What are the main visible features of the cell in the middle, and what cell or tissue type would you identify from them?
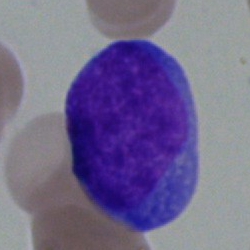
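The cell in the middle is oval, longer from top to bottom than from side to side. Its chromatin is finely stippled rather than clumped into coarse blocks. The cytoplasm is deep blue and scant, widest as a crescent at the lower right. This cell is a blast.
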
